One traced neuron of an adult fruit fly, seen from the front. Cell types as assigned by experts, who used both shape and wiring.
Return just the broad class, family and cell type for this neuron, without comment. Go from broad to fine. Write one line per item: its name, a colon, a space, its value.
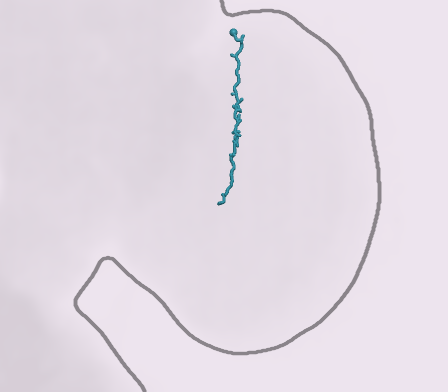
broad class: optic-lobe intrinsic neuron
family: Dm
cell type: Dm3c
